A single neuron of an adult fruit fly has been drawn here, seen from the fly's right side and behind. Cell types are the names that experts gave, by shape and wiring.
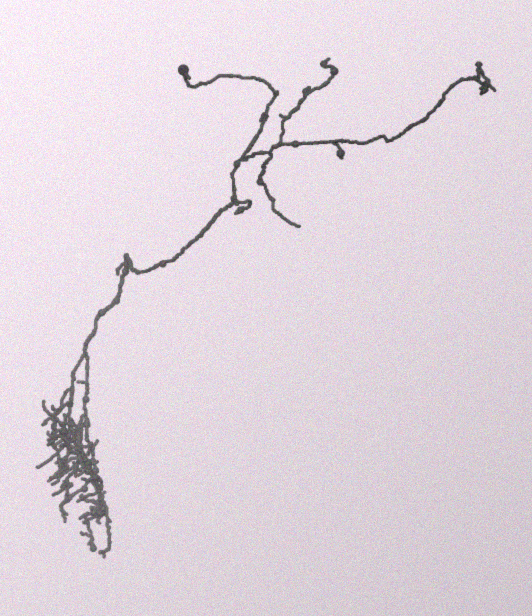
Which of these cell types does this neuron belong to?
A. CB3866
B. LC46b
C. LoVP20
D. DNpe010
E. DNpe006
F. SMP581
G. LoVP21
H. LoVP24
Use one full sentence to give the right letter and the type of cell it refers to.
The neuron is identified as LC46b, the cell type in option B.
